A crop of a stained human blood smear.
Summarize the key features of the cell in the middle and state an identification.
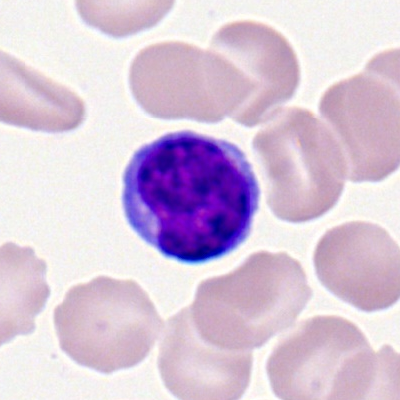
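Most of this cell is nucleus, really. The cytoplasm is just a thin rim running around it, pale blue in colour. You'll notice that rim is a bit wider on the left side than anywhere else. It's a lymphocyte.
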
